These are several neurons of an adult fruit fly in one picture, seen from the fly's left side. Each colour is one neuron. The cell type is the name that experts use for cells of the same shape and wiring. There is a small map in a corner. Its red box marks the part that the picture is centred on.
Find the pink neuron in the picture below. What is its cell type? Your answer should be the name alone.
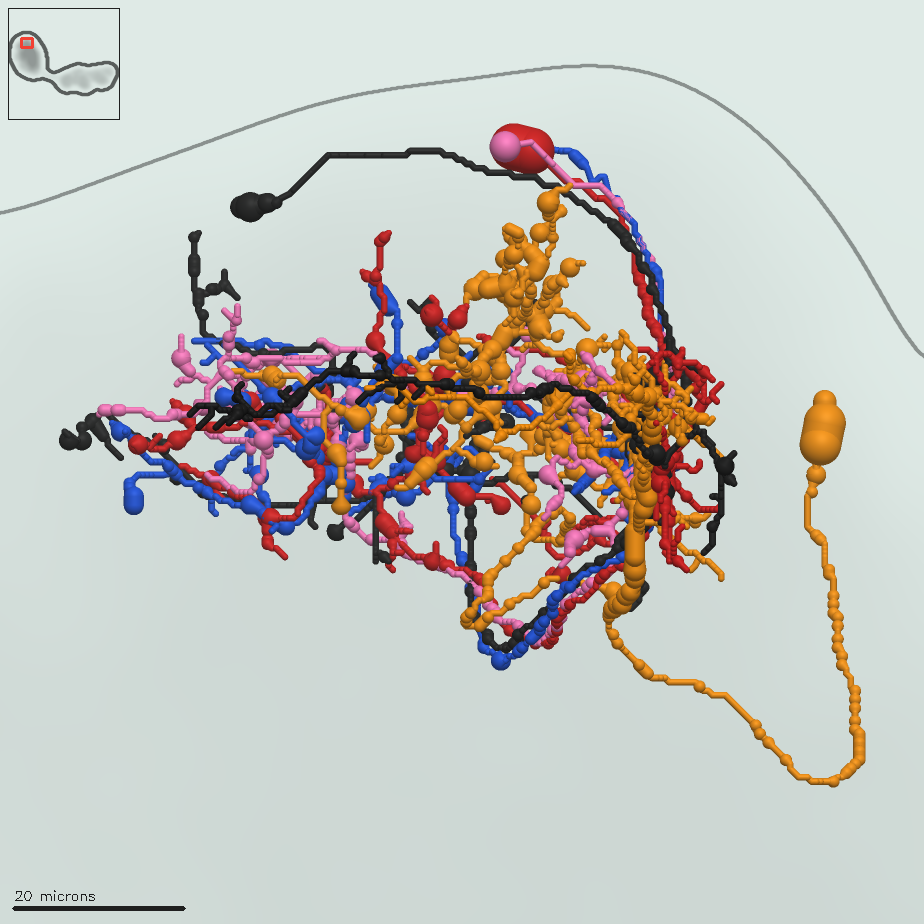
SMP354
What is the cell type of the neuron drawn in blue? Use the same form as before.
SMP355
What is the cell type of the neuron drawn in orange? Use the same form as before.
SMP379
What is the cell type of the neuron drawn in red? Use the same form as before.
SMP356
